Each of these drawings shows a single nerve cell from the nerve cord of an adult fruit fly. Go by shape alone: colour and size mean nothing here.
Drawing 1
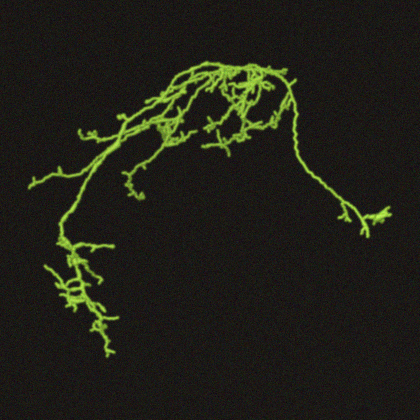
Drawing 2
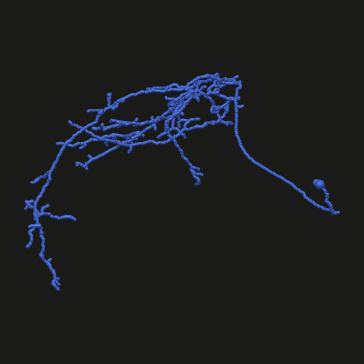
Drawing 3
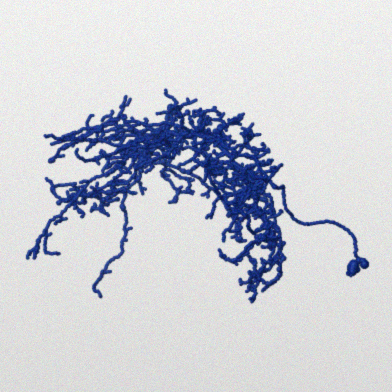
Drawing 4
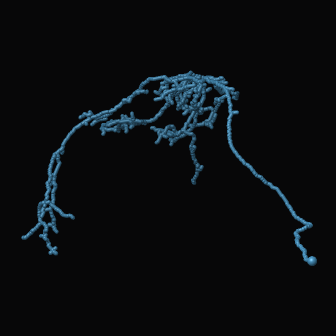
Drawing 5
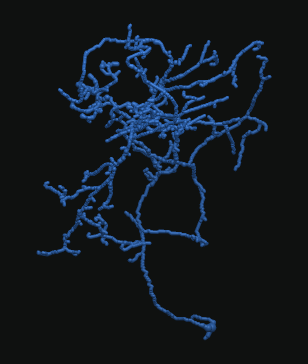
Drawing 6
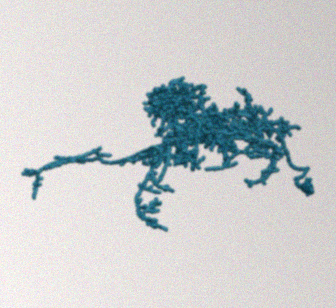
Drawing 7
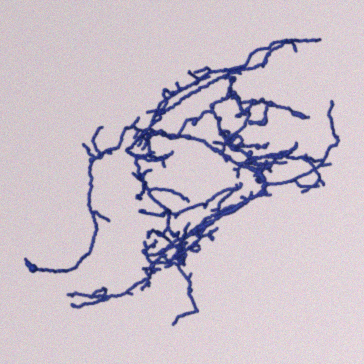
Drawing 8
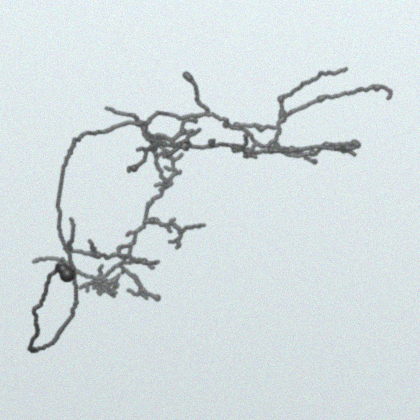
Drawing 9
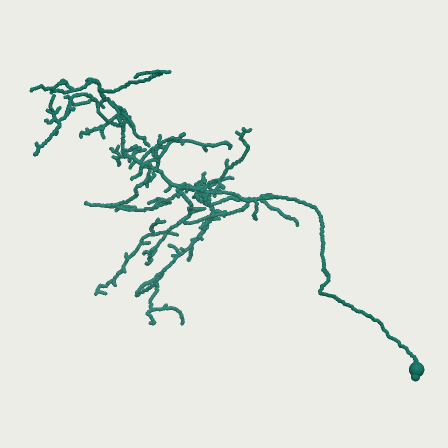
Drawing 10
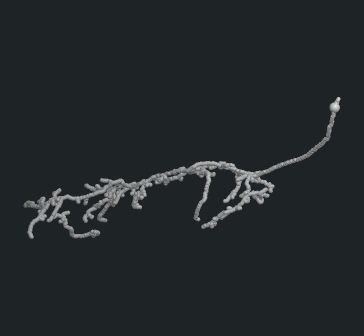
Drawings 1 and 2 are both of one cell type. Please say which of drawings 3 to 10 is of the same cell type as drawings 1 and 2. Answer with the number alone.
4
